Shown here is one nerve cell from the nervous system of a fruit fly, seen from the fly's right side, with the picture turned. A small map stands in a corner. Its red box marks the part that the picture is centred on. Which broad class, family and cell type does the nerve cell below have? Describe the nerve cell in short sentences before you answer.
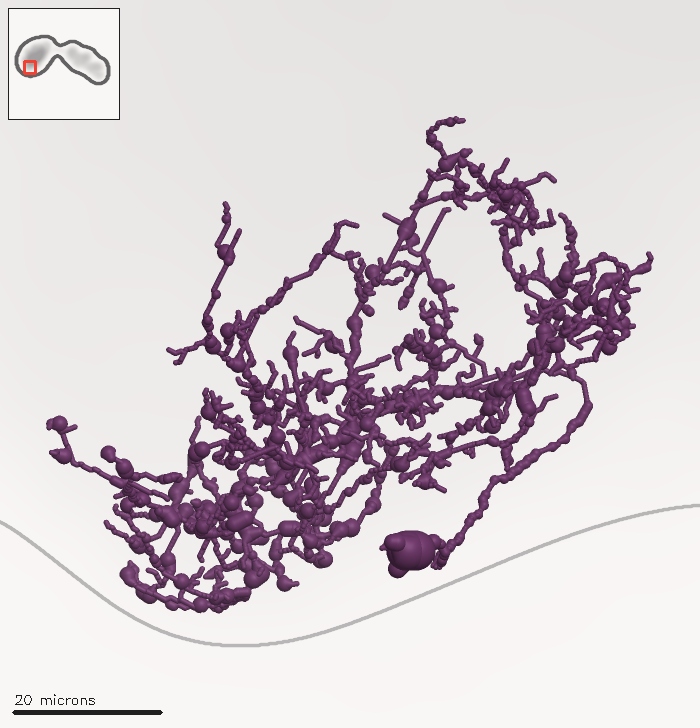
By the scale bar it is about 80 microns wide in this view. The picture shows more than a hundred branch ends. This is a central-brain intrinsic neuron. Its family is hemilineage LHp2. It is of cell type LHPV6a10.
